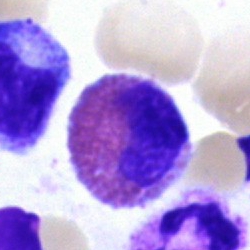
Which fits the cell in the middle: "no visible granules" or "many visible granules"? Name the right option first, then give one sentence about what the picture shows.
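Many visible granules. The cytoplasm is packed with fine pink-purple granules.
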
